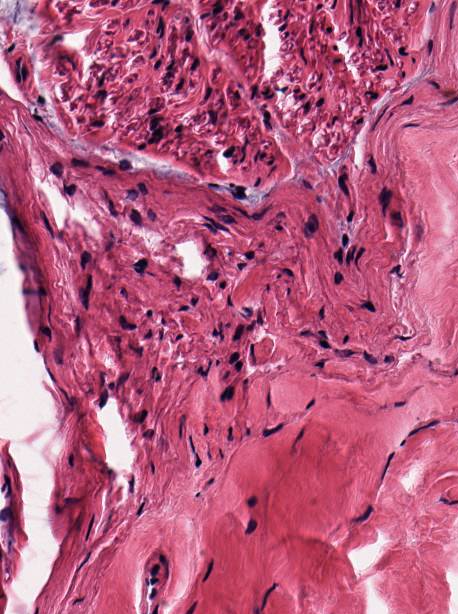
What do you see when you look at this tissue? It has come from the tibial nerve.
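In the upper part of the field nuclei lie crowded, thinning out toward the bottom. Broad, glassy, homogeneous pink areas take up the lower half, with only scattered nuclei. Most nuclei are dark and elongated, with tapered or blunt ends. Fat cells are absent.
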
